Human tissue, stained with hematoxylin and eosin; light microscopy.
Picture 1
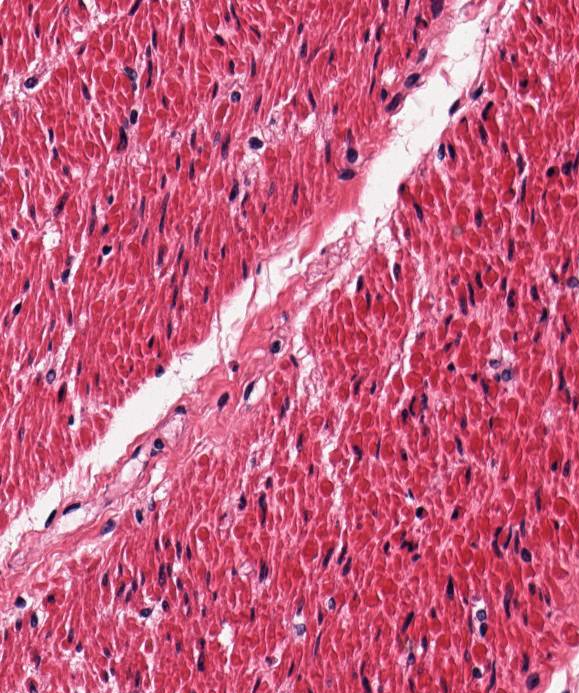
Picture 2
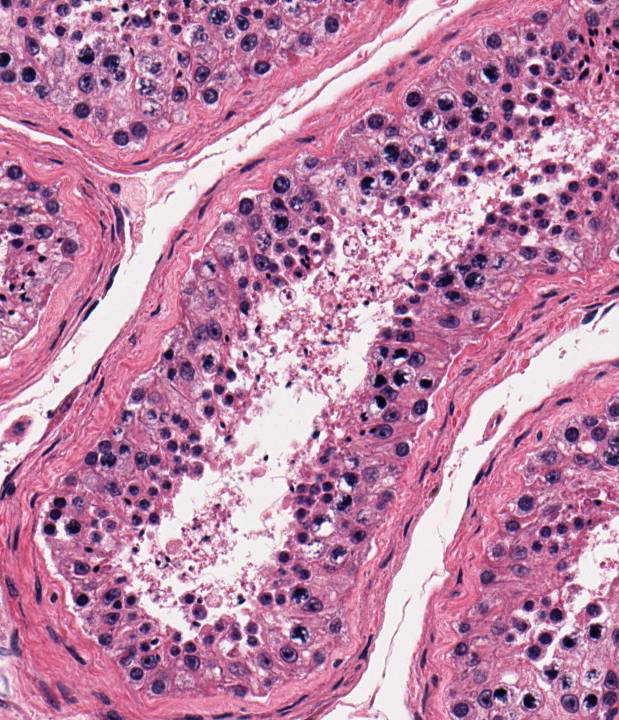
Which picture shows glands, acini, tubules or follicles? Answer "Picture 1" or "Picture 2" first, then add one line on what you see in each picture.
Picture 2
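What picture 1 shows: No epithelium or glands are present anywhere in the field.
What picture 2 shows: Each tubule is lined by a thick, many-layered epithelium of crowded round-nucleated cells.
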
